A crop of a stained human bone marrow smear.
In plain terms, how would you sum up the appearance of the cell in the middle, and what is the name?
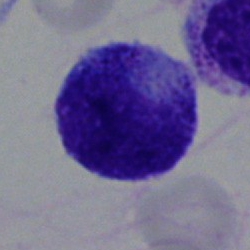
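You'll notice the whole cell takes a deep blue-purple stain, and there's no distinct paler rim of cytoplasm around the nucleus. The staining is dark and coarsely mottled, a bit paler in a patch toward the upper right, and there aren't any vacuoles to see. That's a promyelocyte.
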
